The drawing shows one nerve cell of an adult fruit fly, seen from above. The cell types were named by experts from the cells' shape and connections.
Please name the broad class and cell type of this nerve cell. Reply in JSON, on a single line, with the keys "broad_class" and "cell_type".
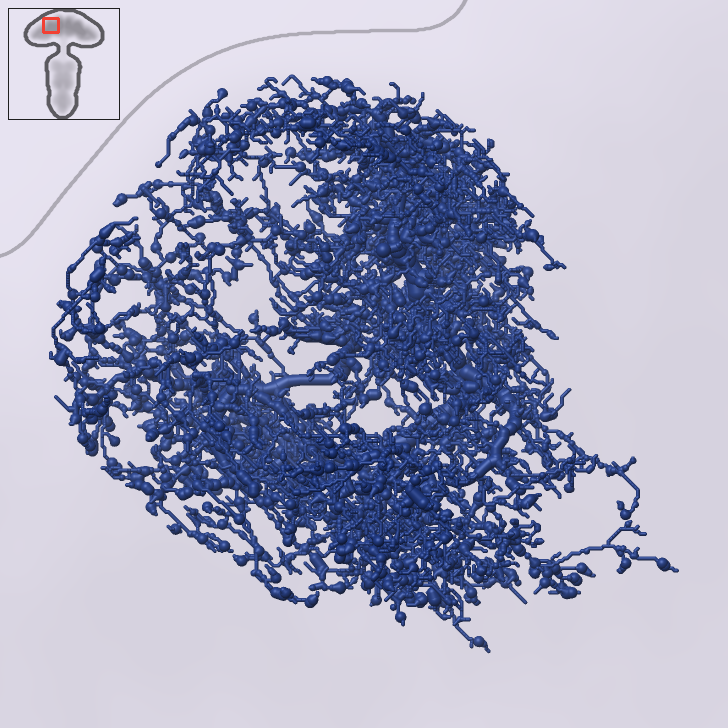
{"broad_class": "central-brain intrinsic neuron", "cell_type": "AVLP080"}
